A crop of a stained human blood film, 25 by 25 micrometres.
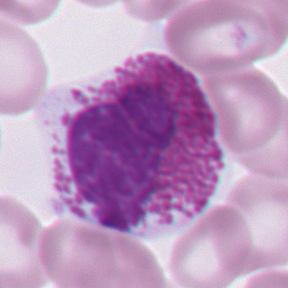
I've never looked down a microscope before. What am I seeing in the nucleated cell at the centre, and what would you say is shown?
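Looking first at the nucleus, I see that it is divided into more than one lobe, the largest lying on the left side of the cell. The chromatin is dense and takes a deep purple stain. Along the left edge I can make out a pale rim of cytoplasm that is nearly free of granules. This cell is an eosinophil.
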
